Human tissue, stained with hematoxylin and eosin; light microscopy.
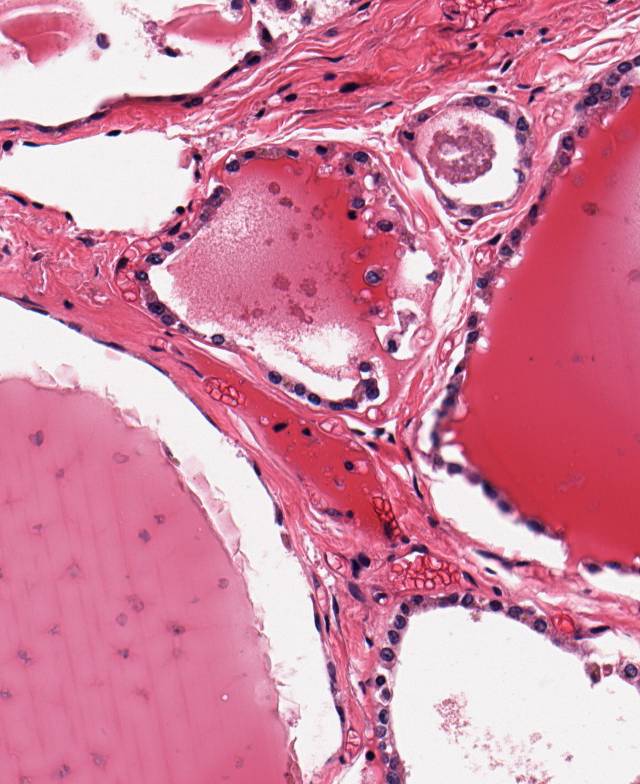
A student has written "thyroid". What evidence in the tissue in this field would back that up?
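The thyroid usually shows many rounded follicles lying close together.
The large rounded spaces filled with homogeneous pink material, at the lower left and on the right of the field, match this.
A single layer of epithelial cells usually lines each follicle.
Here the lining is one layer of flattened to low cuboidal cells with round dark nuclei. A small follicle at the upper centre-right holds a dense purple granular clump in its middle. Pink fibrous bands with slender dark nuclei run diagonally between the follicles.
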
